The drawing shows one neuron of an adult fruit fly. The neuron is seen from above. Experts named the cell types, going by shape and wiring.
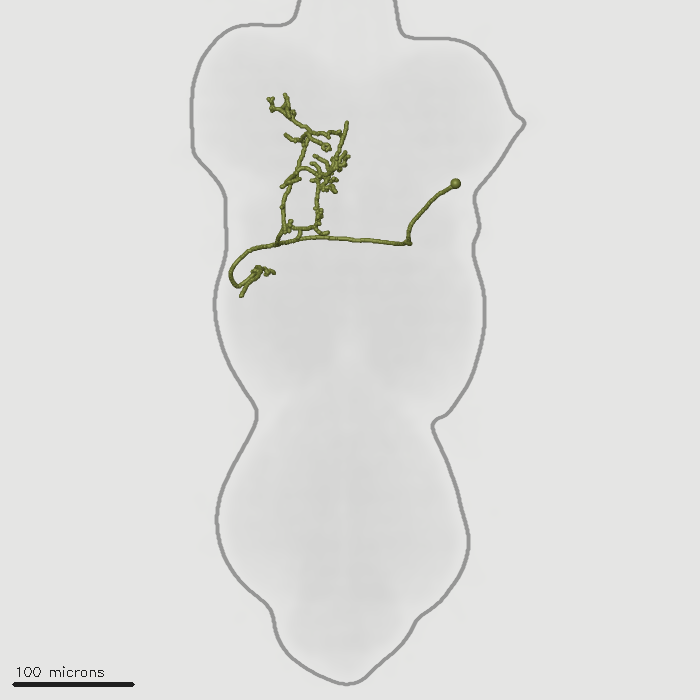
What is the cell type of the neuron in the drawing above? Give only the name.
IN01A062_b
